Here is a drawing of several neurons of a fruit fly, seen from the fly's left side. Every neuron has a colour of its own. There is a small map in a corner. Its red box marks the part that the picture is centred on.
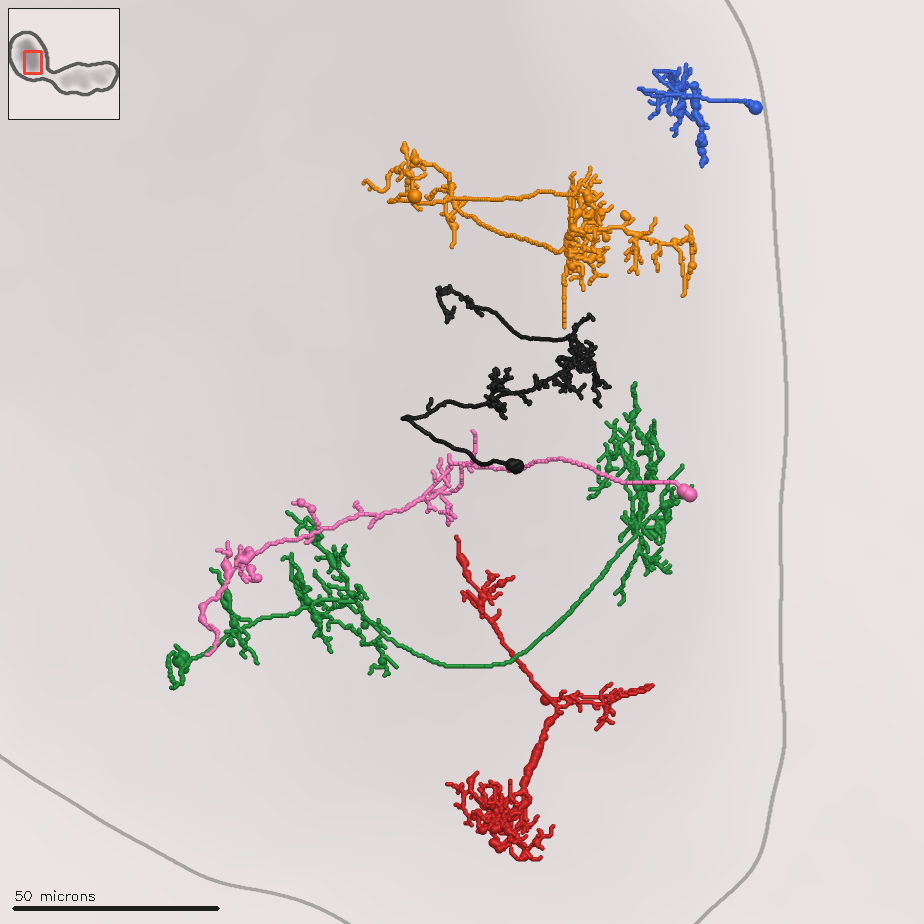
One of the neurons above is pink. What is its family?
C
